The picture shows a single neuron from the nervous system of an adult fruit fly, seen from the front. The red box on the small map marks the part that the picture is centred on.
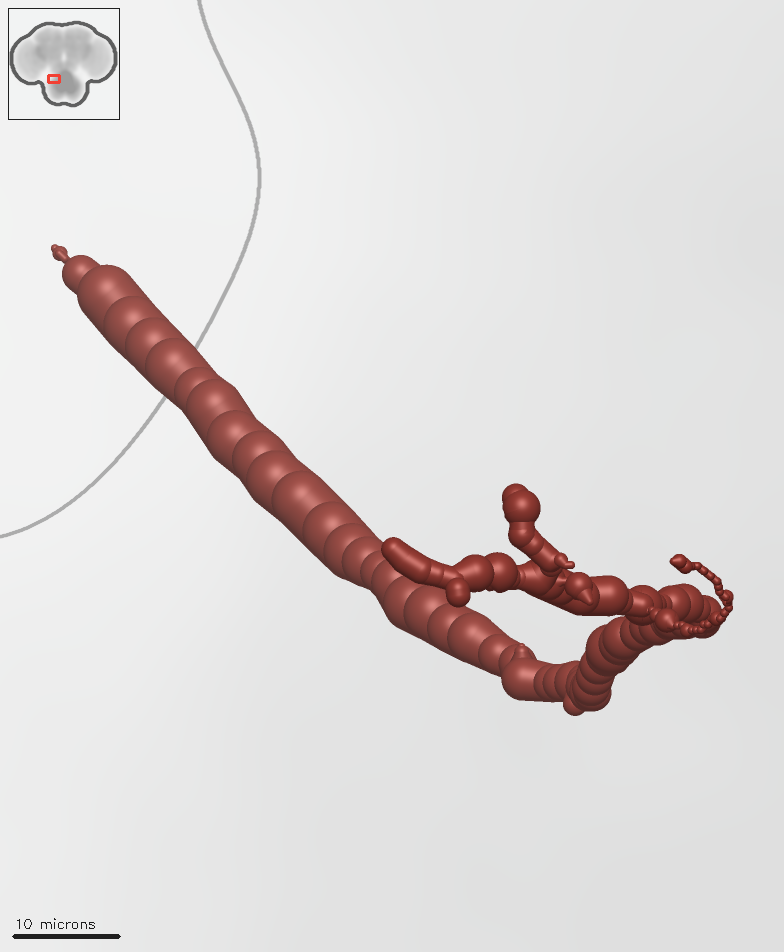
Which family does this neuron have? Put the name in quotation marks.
"class mechanosensory proprioceptive"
